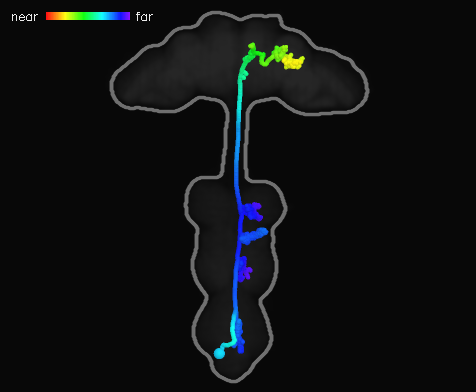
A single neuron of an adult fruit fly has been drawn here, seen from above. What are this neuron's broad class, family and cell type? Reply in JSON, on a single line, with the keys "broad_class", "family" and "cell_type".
{"broad_class": "ascending neuron", "family": "hemilineage 05B", "cell_type": "AN05B102c"}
